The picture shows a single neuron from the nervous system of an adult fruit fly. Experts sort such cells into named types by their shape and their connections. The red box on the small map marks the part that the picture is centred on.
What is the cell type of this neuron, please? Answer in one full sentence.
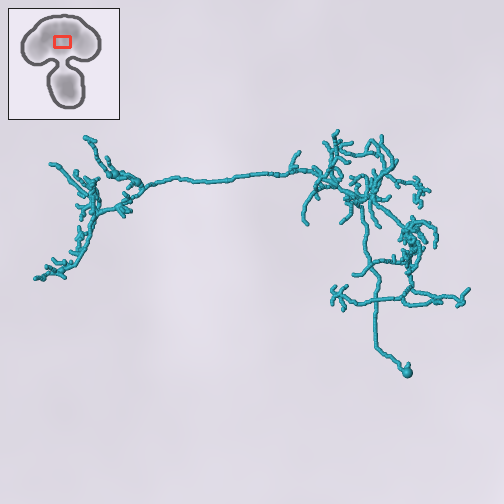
The neuron here falls under cell type PS286.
